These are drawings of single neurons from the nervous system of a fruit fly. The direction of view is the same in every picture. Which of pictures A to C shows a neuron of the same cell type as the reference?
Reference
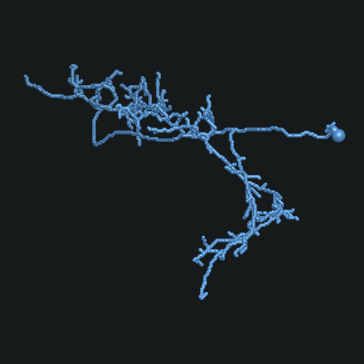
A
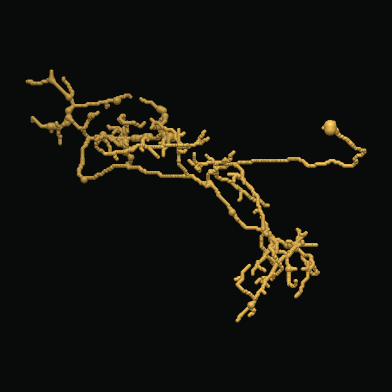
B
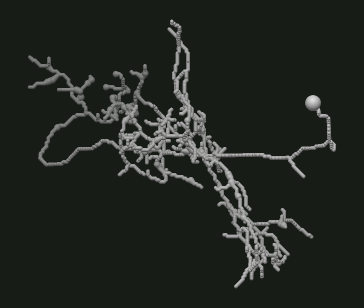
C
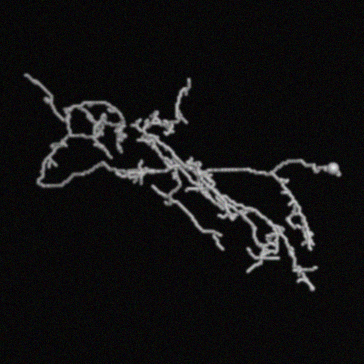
Picture A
